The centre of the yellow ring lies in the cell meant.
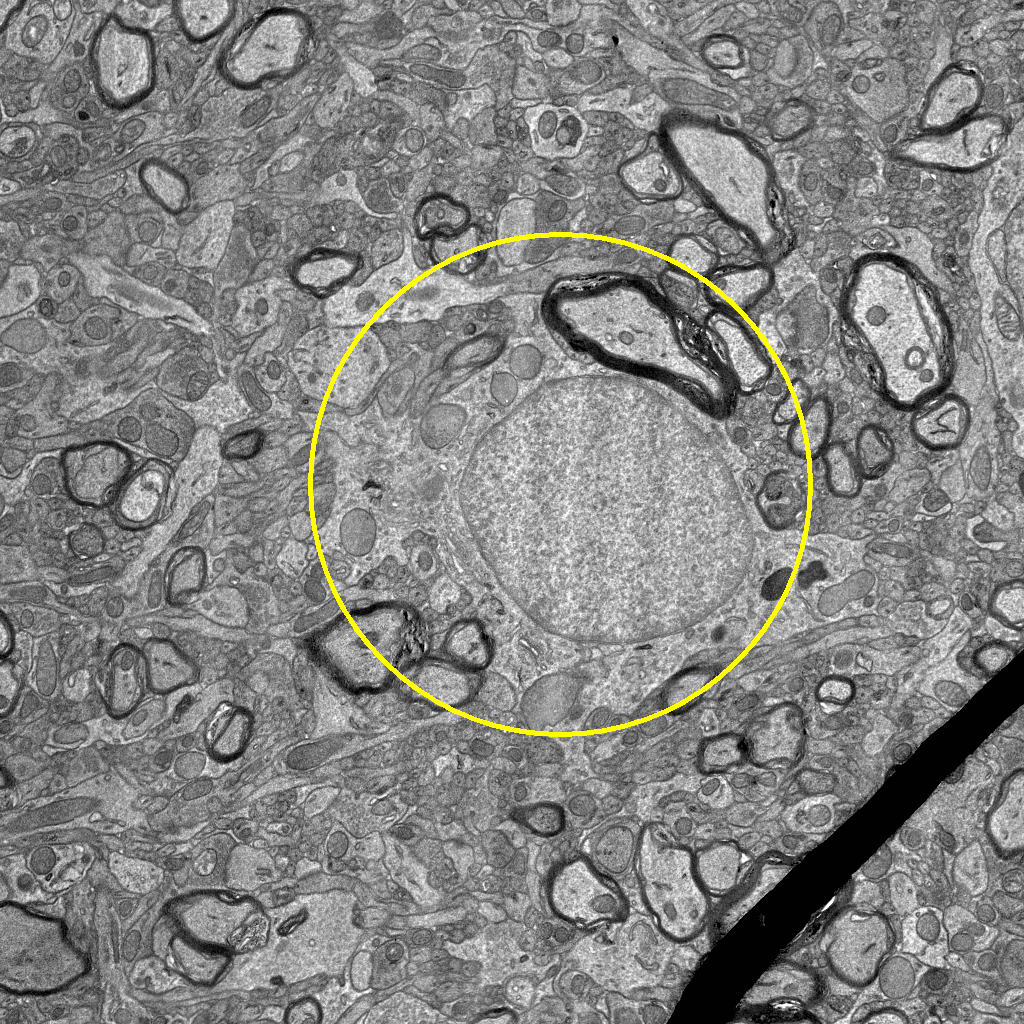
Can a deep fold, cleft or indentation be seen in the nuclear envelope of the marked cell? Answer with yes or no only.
No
